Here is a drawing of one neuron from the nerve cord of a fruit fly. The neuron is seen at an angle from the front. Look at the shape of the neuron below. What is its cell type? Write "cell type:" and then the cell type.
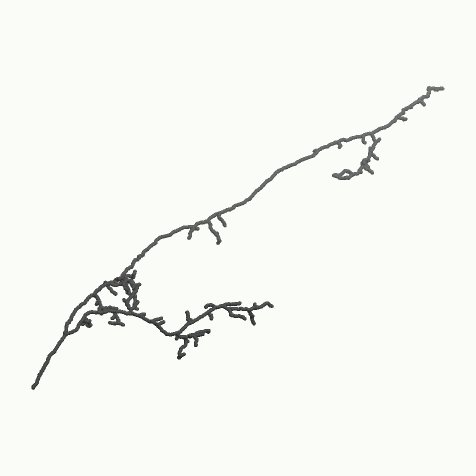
cell type: DNg76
